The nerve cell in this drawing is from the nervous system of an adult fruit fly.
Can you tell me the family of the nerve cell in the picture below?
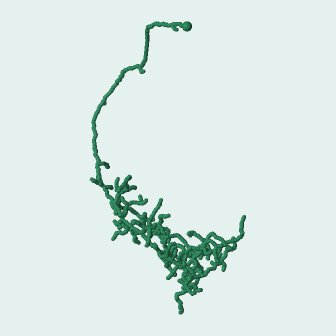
hemilineage SLPal1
